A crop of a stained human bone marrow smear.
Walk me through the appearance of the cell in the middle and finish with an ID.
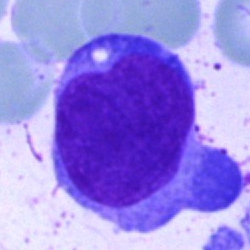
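Looking first at the lower right, a rounded bulge of cytoplasm protrudes from the cell. The cytoplasm stains deep blue, and I can make out no granules in it. Near the top there is one small clear vacuole. This cell is a blast.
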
